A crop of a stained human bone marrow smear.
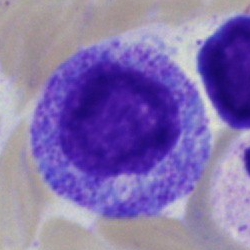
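Myelocyte, showing a nucleus set slightly off-centre toward the top of the cell. The chromatin stains a deep purple throughout the nucleus. Many purple granules crowd the cytoplasm, apart from a paler, less granular patch lying just below the nucleus.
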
